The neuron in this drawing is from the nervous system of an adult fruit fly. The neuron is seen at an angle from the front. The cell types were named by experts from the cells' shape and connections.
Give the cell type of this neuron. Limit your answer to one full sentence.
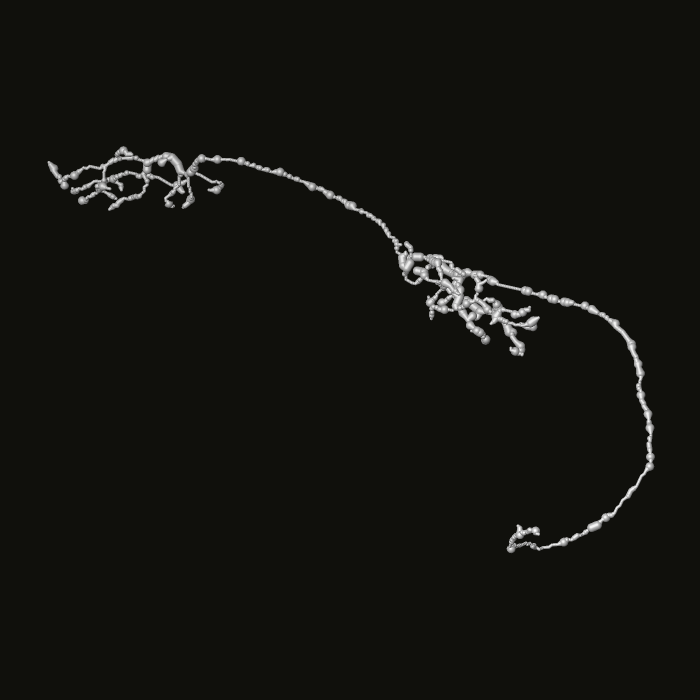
Regarding its cell type, the neuron is ORN_DP1m.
